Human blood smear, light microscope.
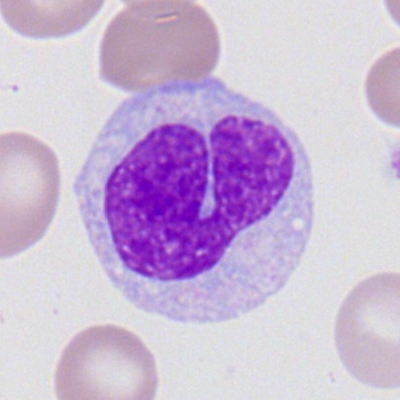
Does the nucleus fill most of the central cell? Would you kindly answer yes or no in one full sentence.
No, it is abundant cytoplasm that surrounds its nucleus.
